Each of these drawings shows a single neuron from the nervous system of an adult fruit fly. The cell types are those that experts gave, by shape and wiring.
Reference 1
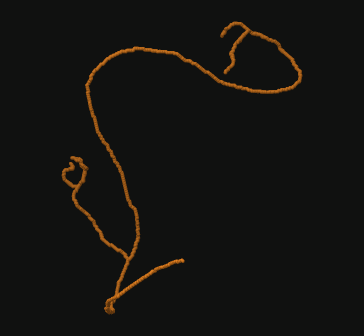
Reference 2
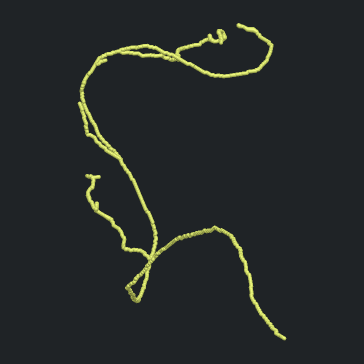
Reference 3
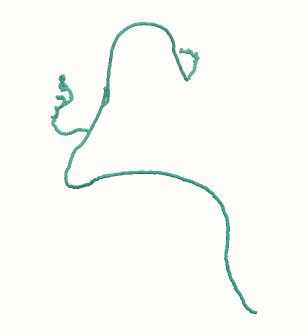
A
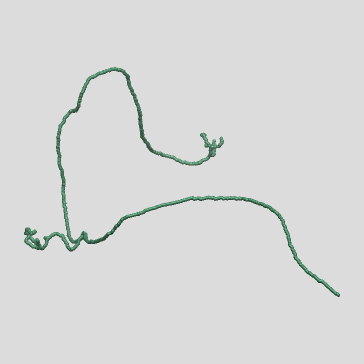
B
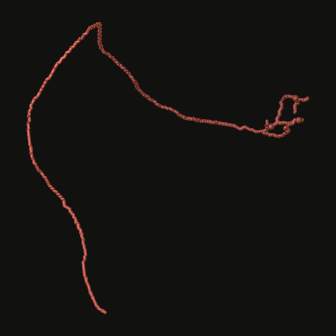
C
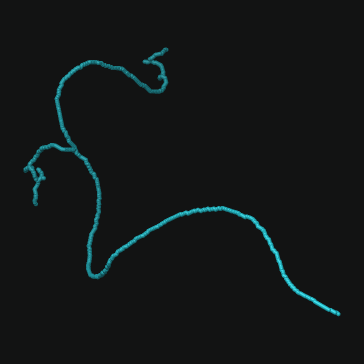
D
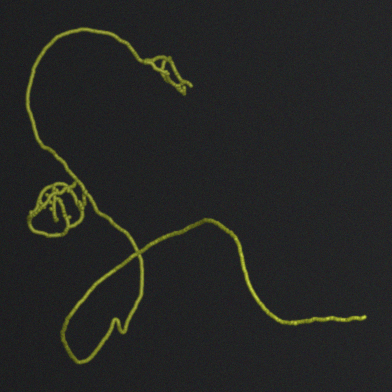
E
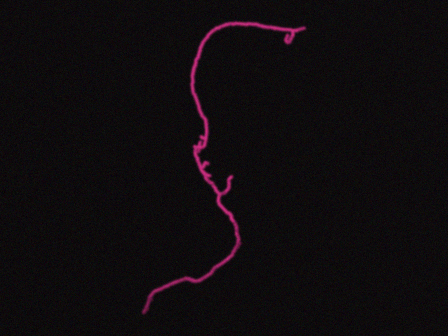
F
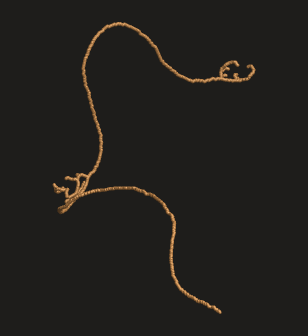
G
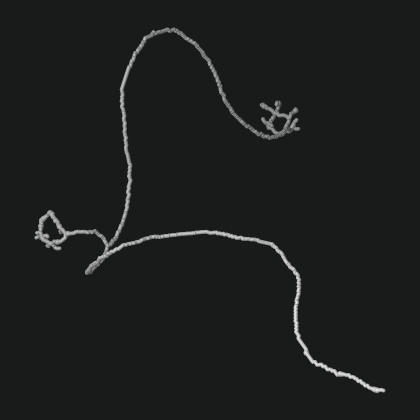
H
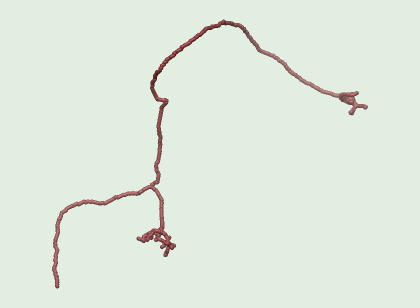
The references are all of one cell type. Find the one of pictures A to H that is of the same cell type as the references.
Picture C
